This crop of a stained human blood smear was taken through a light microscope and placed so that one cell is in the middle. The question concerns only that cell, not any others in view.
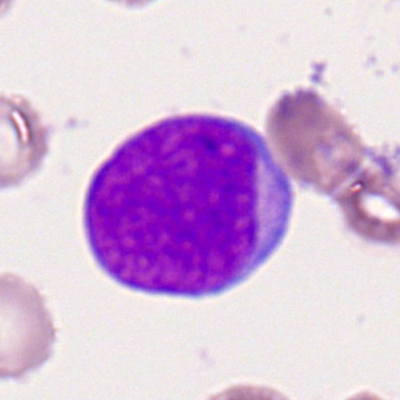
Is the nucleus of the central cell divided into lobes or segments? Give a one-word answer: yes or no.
No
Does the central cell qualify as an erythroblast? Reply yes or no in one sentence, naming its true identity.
No, the cell positioned in the middle is a myeloblast, not an erythroblast.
